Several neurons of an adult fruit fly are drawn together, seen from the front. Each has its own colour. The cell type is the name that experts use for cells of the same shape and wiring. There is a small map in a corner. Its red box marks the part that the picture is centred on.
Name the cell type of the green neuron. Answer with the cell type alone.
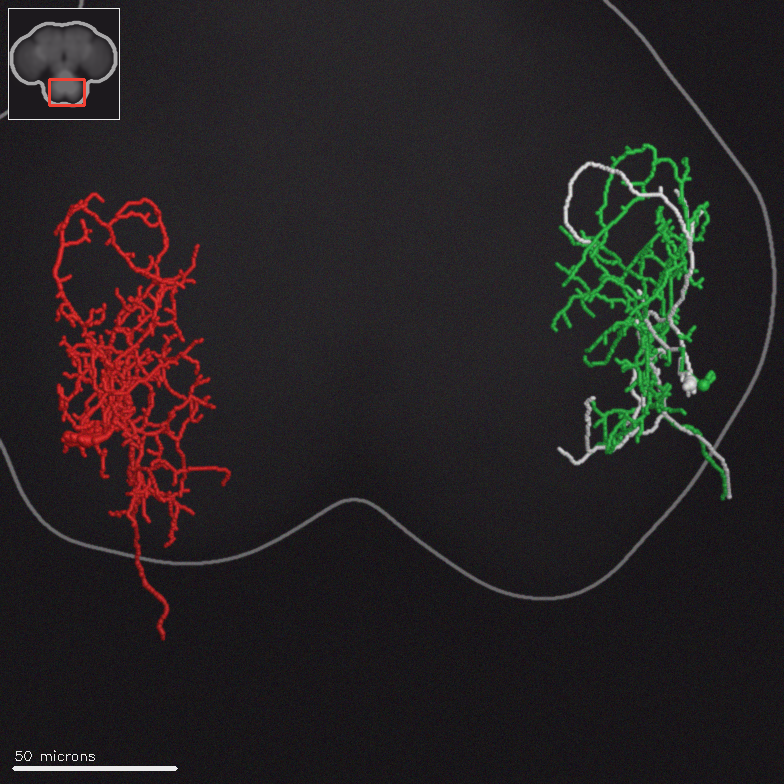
MNml78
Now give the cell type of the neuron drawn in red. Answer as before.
MNml80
